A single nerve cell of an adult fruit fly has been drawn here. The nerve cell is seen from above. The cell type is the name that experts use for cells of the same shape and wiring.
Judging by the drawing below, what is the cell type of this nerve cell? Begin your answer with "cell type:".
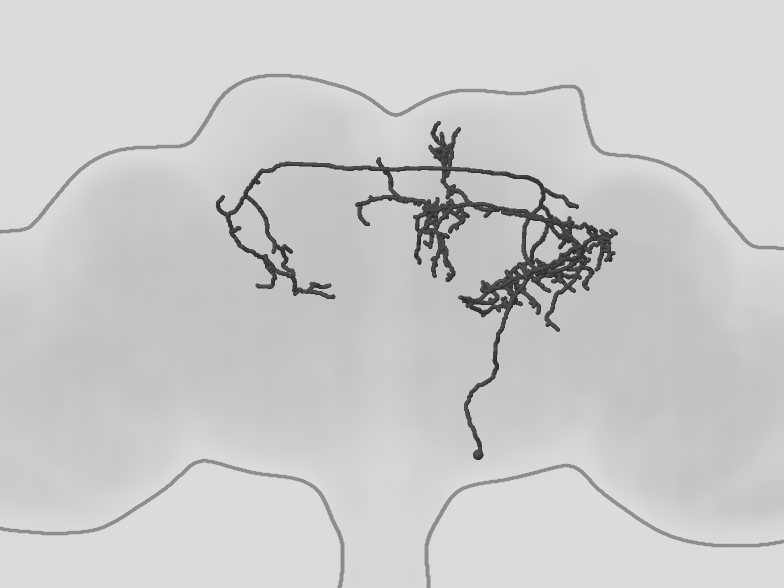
cell type: pC1_15c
